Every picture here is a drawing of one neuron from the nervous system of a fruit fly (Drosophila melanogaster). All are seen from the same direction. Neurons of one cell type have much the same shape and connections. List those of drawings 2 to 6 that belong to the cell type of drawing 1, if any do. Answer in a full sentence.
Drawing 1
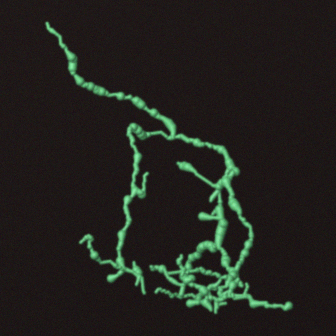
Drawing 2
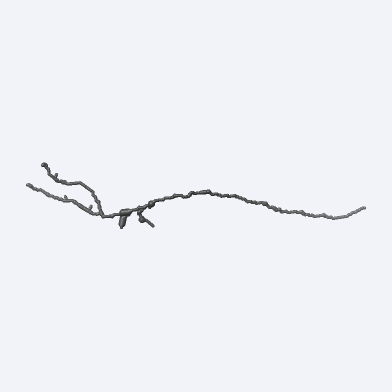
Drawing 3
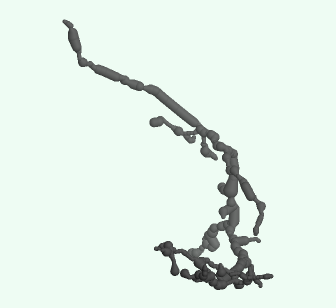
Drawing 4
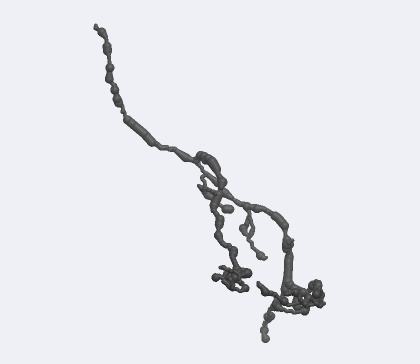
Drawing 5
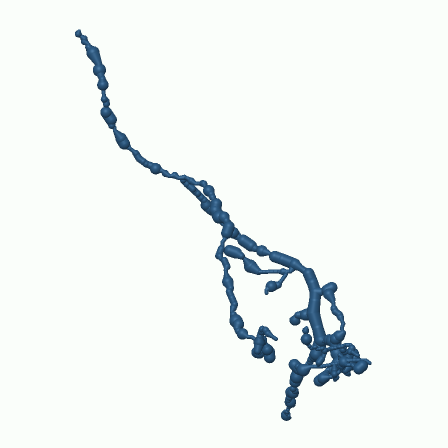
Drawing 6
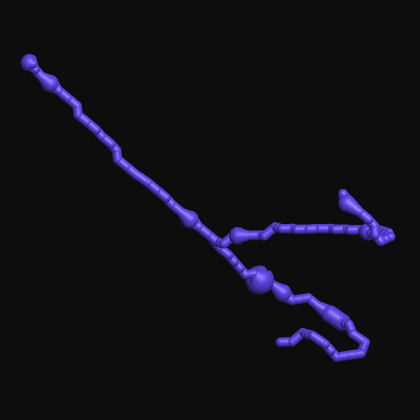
Drawing 3, drawing 4, drawing 5 and drawing 6 are of the same cell type.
